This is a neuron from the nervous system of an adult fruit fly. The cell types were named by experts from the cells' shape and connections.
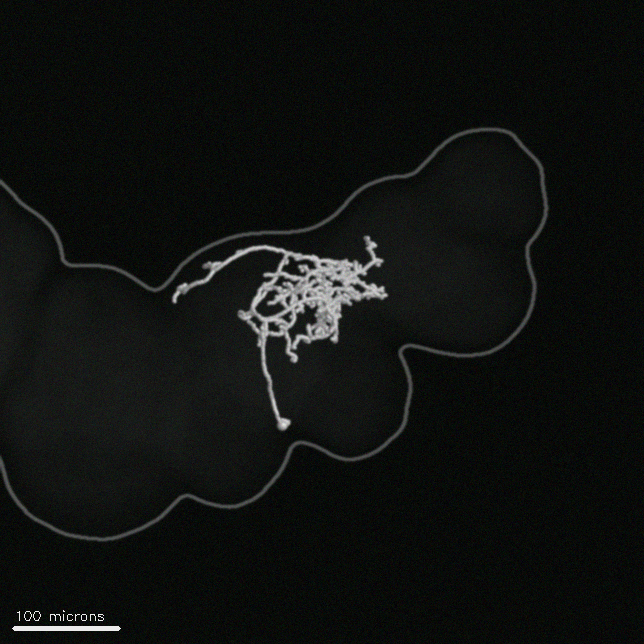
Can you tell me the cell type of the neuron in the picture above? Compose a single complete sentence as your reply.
The type of this neuron is the cell type IN12A018.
